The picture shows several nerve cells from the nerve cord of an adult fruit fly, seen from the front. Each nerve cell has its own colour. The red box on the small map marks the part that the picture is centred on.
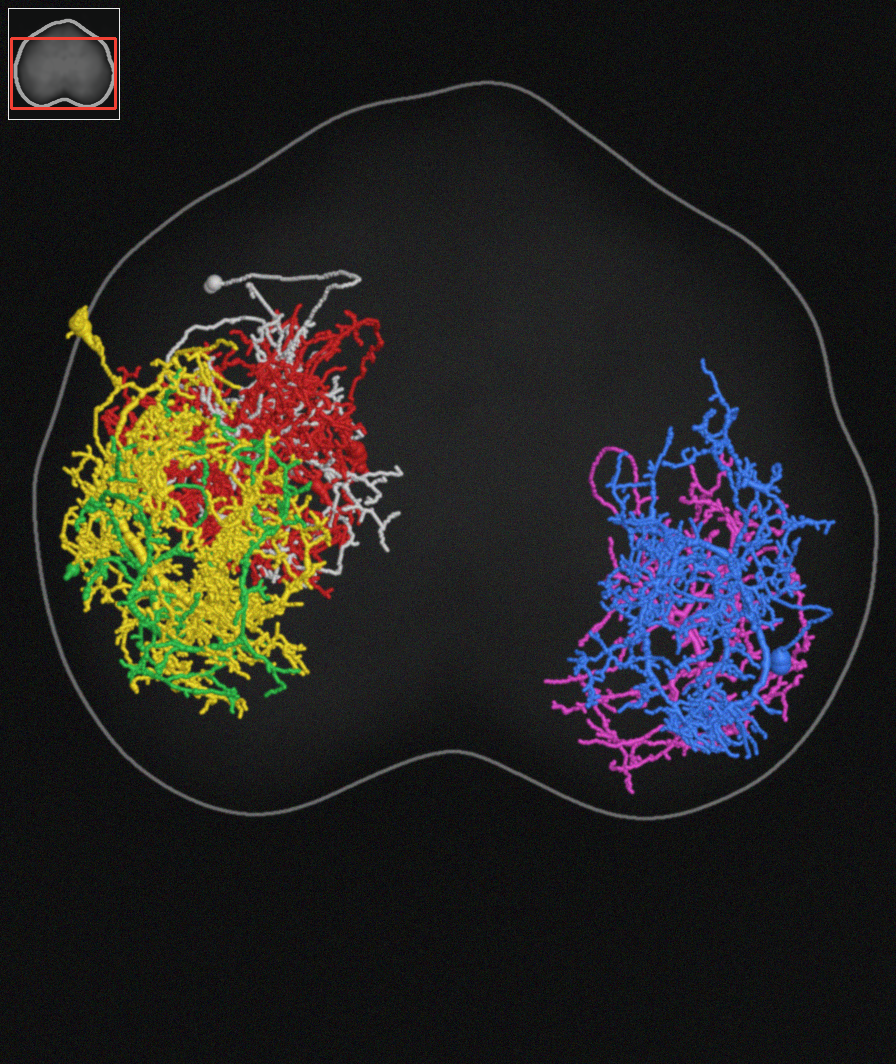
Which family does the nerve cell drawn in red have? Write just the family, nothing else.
hemilineage 21A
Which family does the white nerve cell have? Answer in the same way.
hemilineage 03A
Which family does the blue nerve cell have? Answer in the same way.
hemilineage 20A.22A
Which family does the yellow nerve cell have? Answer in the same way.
hemilineage 19A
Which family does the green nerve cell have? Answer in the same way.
hemilineage 03A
